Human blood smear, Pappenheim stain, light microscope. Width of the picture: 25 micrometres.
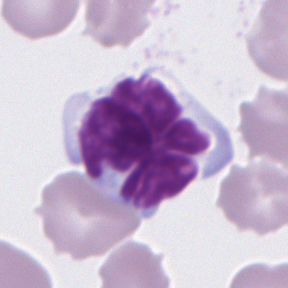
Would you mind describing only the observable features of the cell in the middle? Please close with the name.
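First, the nucleus: deep clefts divide it into several petal-like lobes grouped around a centre. Next, nucleoli: none can be seen. Then the cytoplasm, checked for vacuoles, shows none. Last, the outline is smooth and carries no hair-like projections. The cell is a typical lymphocyte.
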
